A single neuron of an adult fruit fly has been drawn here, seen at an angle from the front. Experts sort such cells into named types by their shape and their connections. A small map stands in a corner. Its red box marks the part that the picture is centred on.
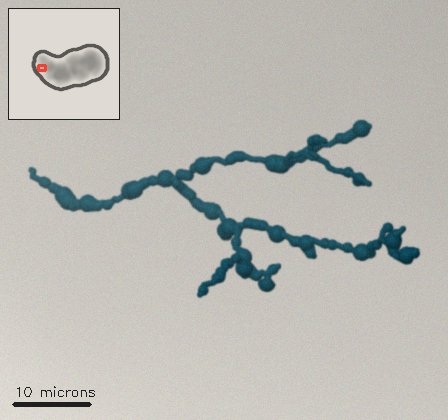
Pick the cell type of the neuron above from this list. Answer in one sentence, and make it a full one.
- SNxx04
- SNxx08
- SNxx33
This neuron belongs to the cell type SNxx33.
